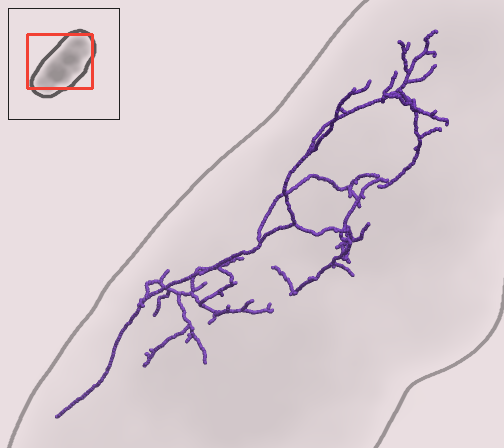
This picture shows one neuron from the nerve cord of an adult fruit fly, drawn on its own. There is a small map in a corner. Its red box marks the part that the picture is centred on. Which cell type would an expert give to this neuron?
DNge007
